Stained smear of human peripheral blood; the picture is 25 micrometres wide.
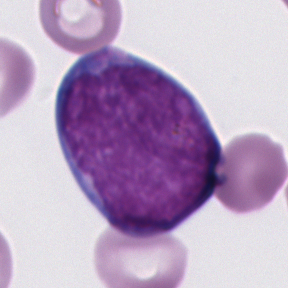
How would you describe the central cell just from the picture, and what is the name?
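Cell measures about 18 by 14 micrometres. Nucleus occupies about 90% of the cell's area. Chromatin fine, evenly spread through the nucleus. Cytoplasm a thin deep blue rim around the nucleus; no vacuoles seen. Surface smooth, no projections. This is a myeloblast.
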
